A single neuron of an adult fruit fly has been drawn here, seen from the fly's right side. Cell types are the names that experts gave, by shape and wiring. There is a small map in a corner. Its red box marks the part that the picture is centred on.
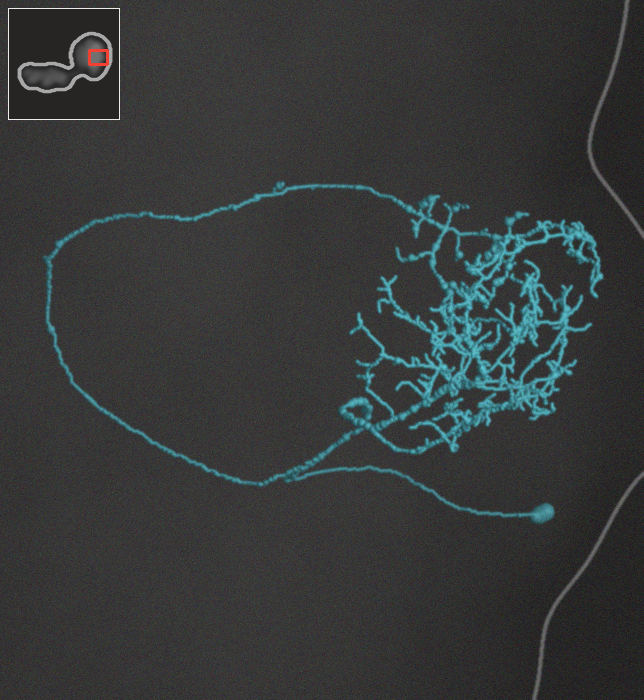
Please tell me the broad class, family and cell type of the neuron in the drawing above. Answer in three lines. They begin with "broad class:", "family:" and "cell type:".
broad class: central-brain intrinsic neuron
family: hemilineage LALv1_ventral
cell type: AVLP454_b3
